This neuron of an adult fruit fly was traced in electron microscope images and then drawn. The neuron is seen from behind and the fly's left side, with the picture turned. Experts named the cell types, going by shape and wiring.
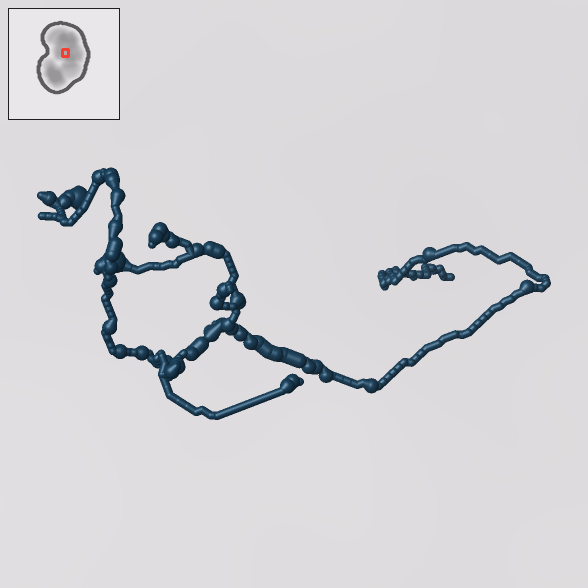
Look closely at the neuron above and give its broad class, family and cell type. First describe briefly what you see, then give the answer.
The drawing shows no cell body. It has a dozen or fewer branch ends. It is a sensory neuron entering the brain. The name of its family is class olfactory. The cell type is ORN_VL1.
